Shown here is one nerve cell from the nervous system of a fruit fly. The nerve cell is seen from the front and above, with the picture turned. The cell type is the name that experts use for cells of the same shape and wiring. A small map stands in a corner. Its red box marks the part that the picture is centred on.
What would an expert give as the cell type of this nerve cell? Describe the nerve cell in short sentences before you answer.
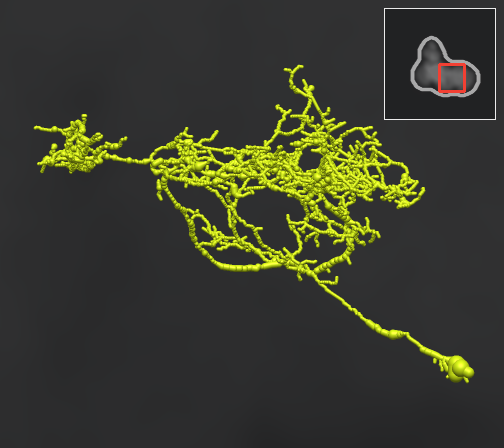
Its cell body lies at the lower right of the picture. The picture shows dozens of branch ends. This is a central-brain intrinsic neuron. It is of cell type LAL101.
